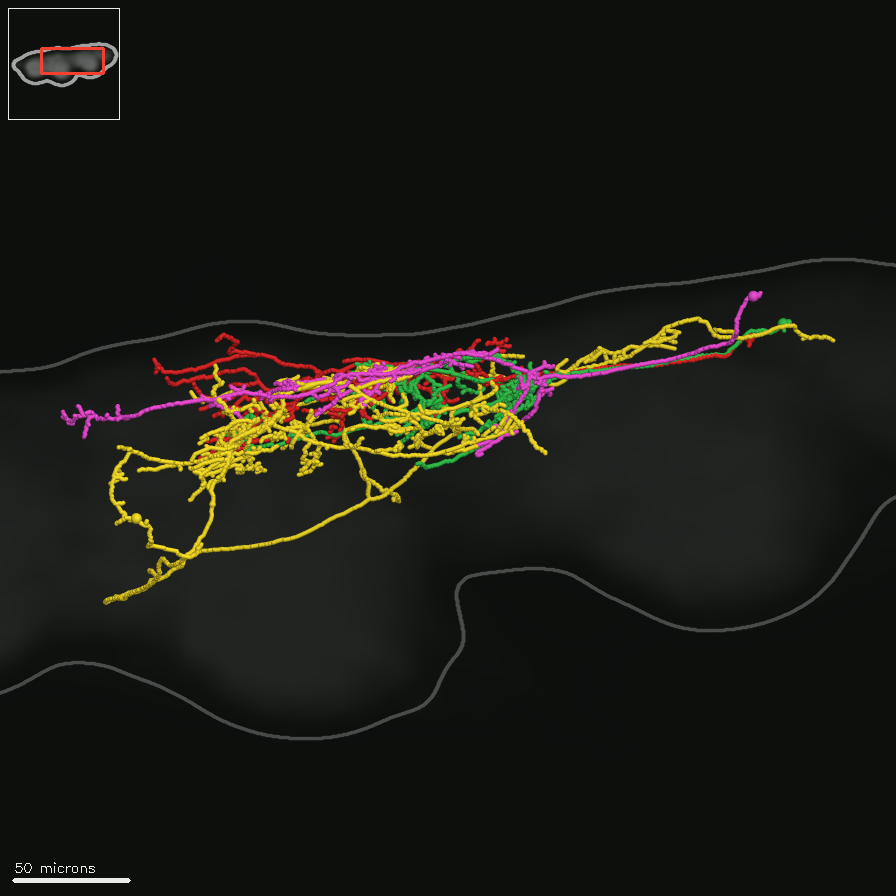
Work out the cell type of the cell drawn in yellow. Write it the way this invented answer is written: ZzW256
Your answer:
INXXX076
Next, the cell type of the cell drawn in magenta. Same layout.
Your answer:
IN03B083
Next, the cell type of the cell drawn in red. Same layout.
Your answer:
IN03B063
